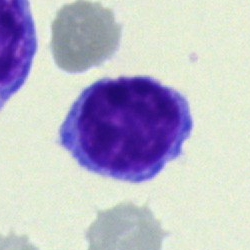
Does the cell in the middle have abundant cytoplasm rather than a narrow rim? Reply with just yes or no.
No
